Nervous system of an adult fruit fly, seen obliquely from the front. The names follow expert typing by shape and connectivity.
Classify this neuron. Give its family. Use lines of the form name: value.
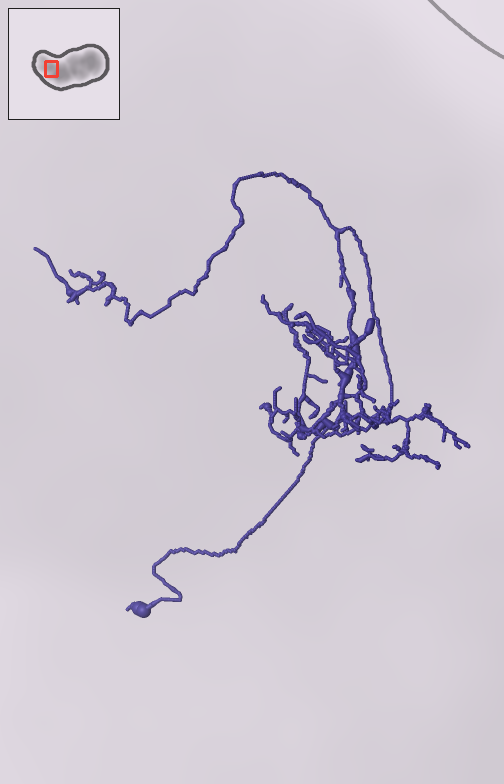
family: hemilineage 02A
